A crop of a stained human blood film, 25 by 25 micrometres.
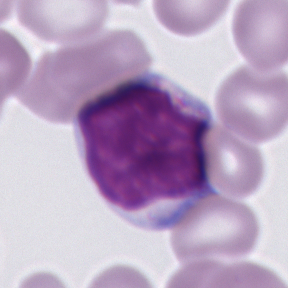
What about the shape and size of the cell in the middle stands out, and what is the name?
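Look first at the nucleus: it is a single unlobed mass with angular corners, and it fills about 70% of the cell's area. Now follow the cytoplasm around it, a narrow pale blue rim that is widest below the nucleus. Notice, too, that this cytoplasm is not filled with coarse granules. The whole cell measures about 13 micrometres across. What you are looking at is a large granular lymphocyte.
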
